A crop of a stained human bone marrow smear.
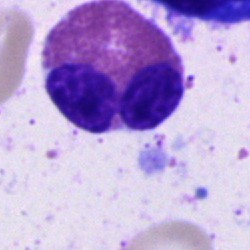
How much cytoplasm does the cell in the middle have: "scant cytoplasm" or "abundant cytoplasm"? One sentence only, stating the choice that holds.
In this cell, the cytoplasm is plentiful.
